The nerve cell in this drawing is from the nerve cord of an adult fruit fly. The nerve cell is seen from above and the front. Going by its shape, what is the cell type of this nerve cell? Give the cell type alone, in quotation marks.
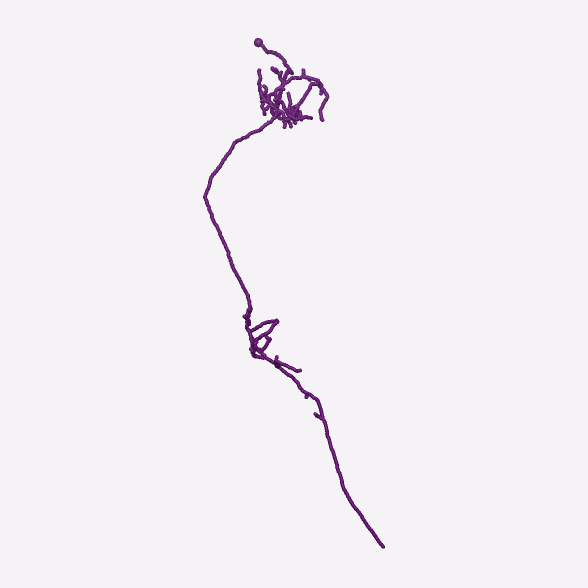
"AN07B085"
